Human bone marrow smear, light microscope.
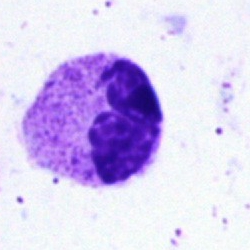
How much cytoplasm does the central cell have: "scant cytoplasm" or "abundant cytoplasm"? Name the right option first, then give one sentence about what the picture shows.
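Abundant cytoplasm. Abundant lilac-pink cytoplasm fills the left half of the cell.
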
